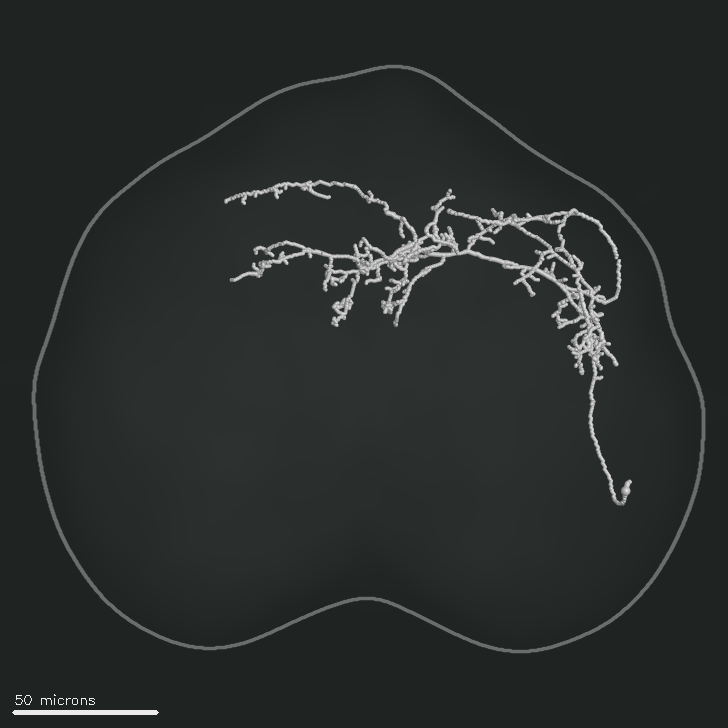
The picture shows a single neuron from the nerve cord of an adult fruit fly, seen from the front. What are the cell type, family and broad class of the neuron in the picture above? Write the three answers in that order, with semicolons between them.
vMS11; hemilineage 08A; nerve-cord intrinsic neuron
